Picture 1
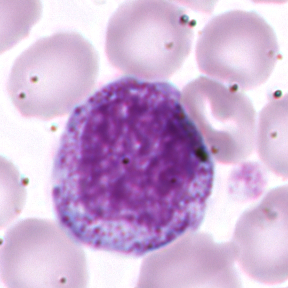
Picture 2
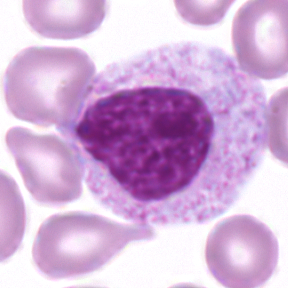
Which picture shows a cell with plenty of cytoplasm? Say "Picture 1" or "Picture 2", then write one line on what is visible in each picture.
Picture 2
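What picture 1 shows: The nucleus fills most of the cell.
What picture 2 shows: The cytoplasm is abundant, forming a wide rim around the nucleus.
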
